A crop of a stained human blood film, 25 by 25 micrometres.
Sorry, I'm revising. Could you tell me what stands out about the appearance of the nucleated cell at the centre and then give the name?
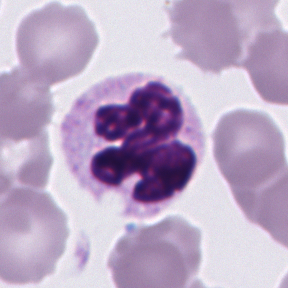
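Looking first at the nucleus, I can make out no nucleoli. The cytoplasm is pale pinkish-lilac, and scattered through it are fine, dusty lilac granules. I see no vacuoles there either. This one is a segmented neutrophil.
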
